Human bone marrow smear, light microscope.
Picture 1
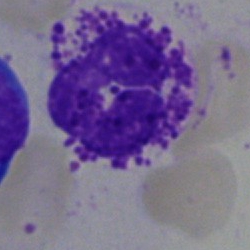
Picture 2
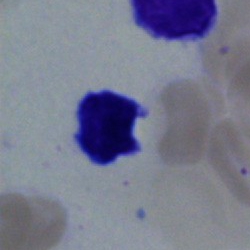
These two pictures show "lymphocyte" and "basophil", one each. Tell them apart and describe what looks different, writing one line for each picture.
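In picture 1 we see a basophil: The cell is packed with coarse, dark purple granules.
In picture 2 we see a lymphocyte: No granules are seen in the cell.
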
